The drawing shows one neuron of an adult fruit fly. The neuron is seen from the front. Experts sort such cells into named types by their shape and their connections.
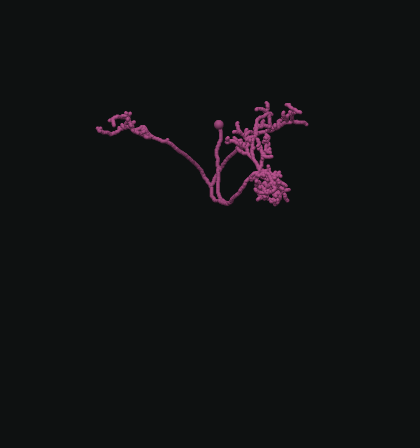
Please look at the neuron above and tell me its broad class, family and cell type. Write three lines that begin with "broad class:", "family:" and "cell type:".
broad class: central-brain intrinsic neuron
family: hemilineage DM1_antero_dorsal
cell type: CRE093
